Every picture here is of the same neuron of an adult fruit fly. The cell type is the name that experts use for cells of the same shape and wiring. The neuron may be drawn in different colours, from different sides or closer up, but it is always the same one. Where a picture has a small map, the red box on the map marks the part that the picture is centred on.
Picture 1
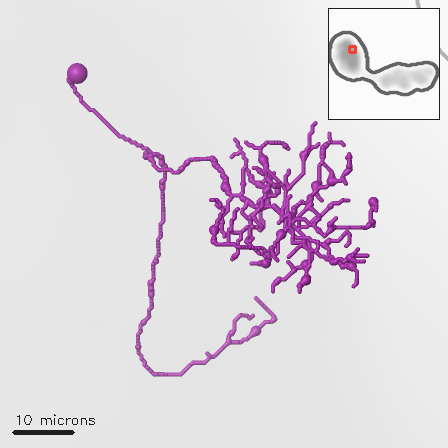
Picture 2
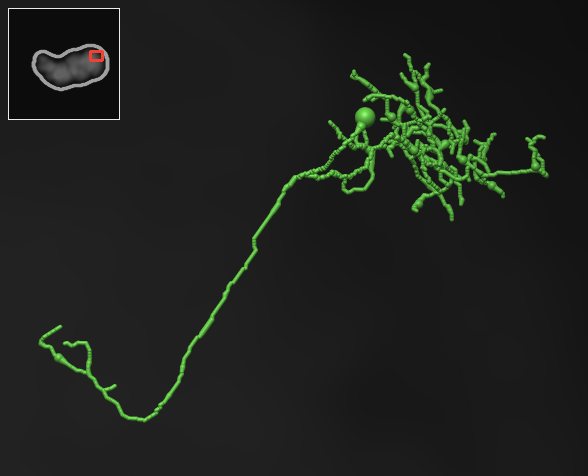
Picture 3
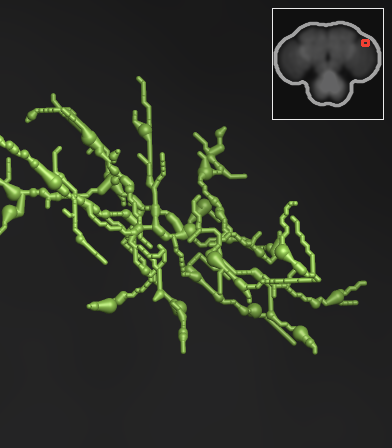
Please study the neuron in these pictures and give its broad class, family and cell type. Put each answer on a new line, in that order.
optic-lobe intrinsic neuron
MeLo
MeLo6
